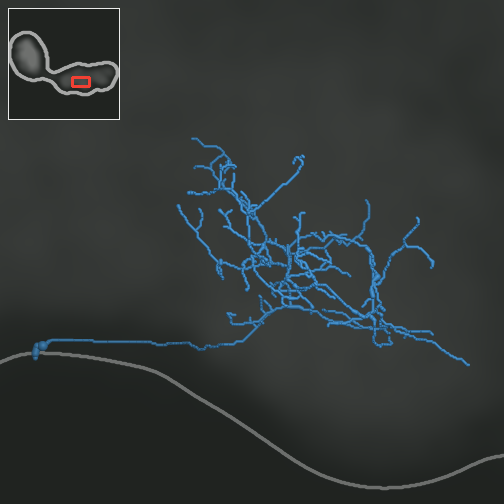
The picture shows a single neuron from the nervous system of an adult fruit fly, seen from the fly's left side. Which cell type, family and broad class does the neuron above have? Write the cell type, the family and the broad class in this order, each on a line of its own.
IN14A034
hemilineage 14A
nerve-cord intrinsic neuron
